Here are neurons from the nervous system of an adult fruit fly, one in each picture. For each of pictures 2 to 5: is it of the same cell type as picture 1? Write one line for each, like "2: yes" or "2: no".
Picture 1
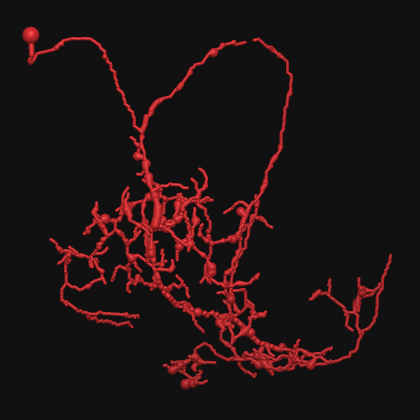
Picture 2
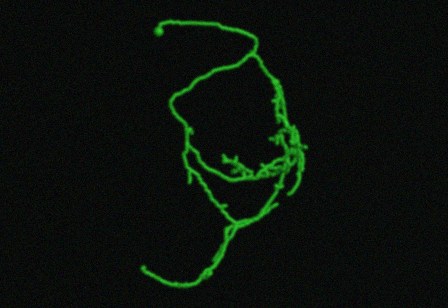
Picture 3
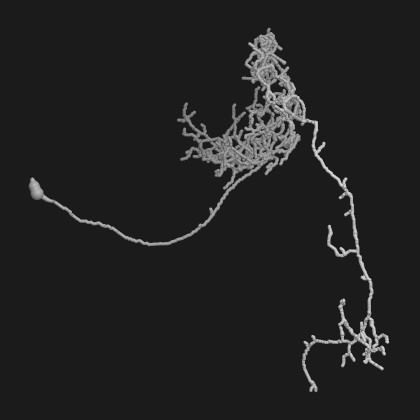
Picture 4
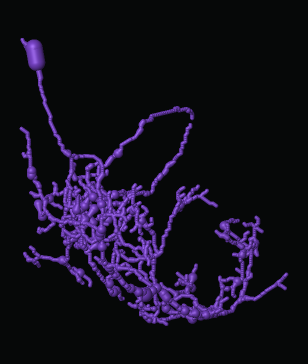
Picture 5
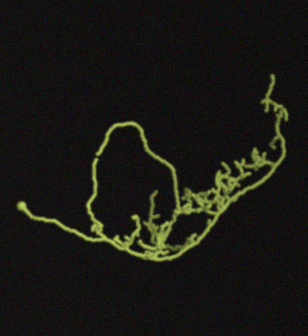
2: yes
3: no
4: yes
5: yes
